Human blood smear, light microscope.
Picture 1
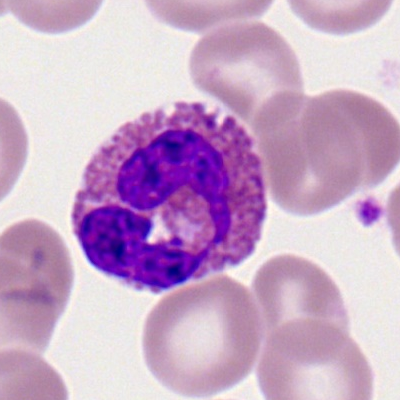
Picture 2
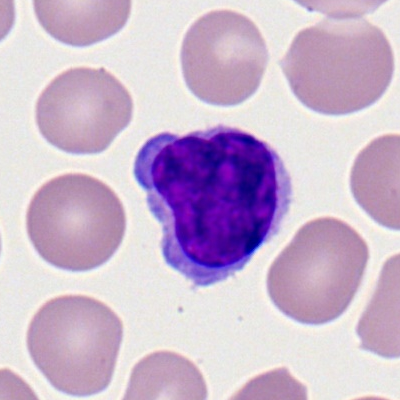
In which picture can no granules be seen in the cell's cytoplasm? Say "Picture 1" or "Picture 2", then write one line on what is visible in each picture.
Picture 2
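In picture 1: The cytoplasm is densely packed with granules.
In picture 2: No granules are visible in the cytoplasm.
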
